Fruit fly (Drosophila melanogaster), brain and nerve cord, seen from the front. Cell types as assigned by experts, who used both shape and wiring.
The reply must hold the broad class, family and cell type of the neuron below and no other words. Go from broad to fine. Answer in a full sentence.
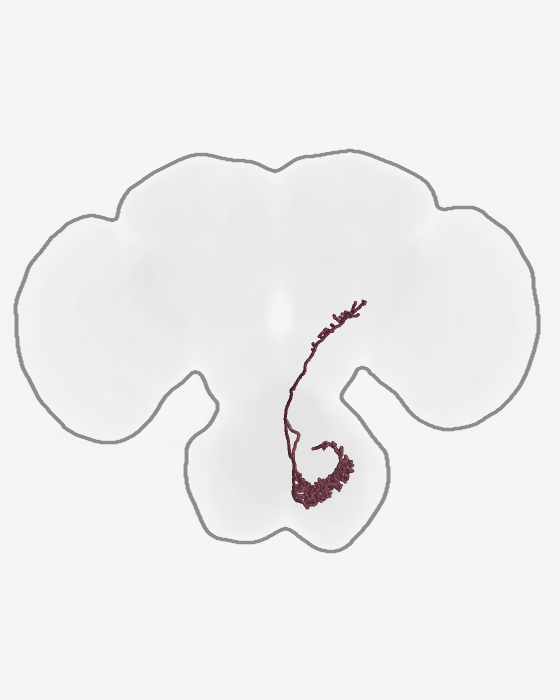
An ascending neuron of hemilineage 09B, type AN09B036.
